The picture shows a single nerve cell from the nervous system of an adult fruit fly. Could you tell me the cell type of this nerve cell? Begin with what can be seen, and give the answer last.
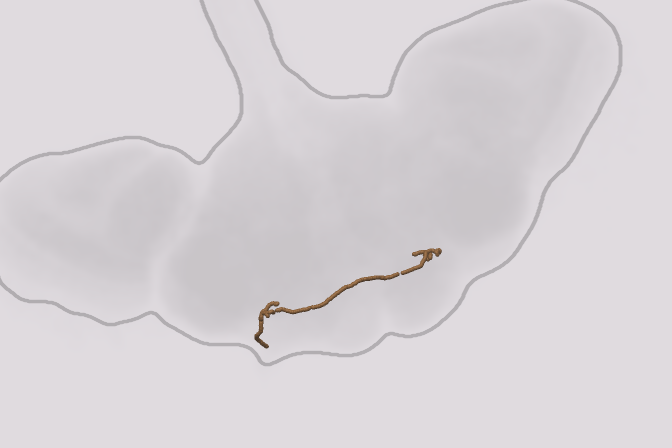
It lies in the brain. No cell body is drawn. Its broad class is sensory neuron entering the brain. It is of cell type ORN_DP1l.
